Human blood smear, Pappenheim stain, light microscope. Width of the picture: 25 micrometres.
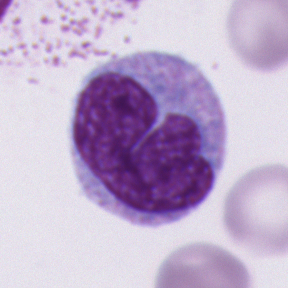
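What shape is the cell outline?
Round and smooth.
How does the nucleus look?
Folded, with a deep cleft coming in from the upper right.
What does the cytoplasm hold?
Fine, dust-like pinkish-purple granules.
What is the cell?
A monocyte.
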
